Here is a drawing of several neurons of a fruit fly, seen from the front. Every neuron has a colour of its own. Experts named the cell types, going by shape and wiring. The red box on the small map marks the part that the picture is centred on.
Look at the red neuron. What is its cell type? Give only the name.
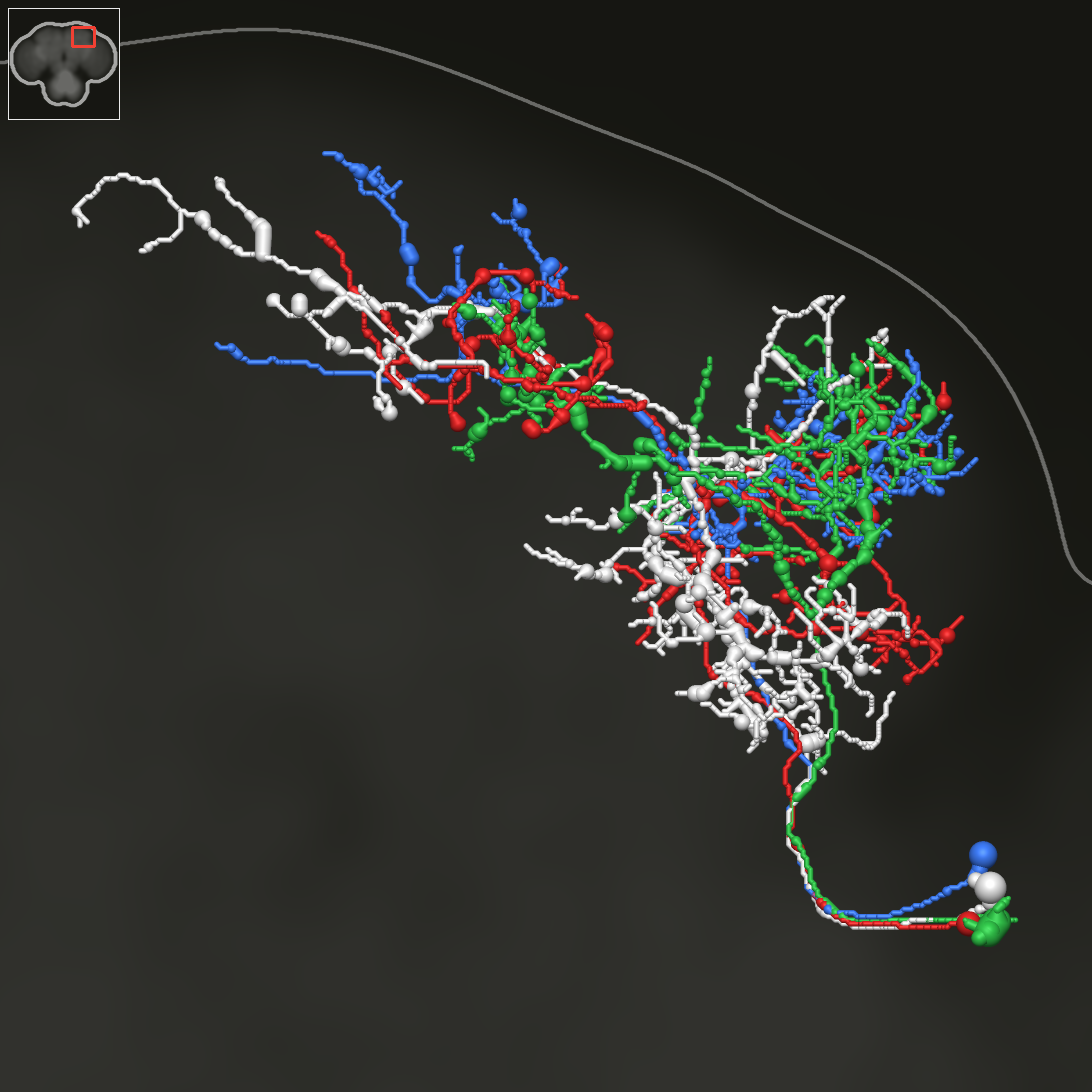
LHAV2k10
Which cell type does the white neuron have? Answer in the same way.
LHAV2k9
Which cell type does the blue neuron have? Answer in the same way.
CB4193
